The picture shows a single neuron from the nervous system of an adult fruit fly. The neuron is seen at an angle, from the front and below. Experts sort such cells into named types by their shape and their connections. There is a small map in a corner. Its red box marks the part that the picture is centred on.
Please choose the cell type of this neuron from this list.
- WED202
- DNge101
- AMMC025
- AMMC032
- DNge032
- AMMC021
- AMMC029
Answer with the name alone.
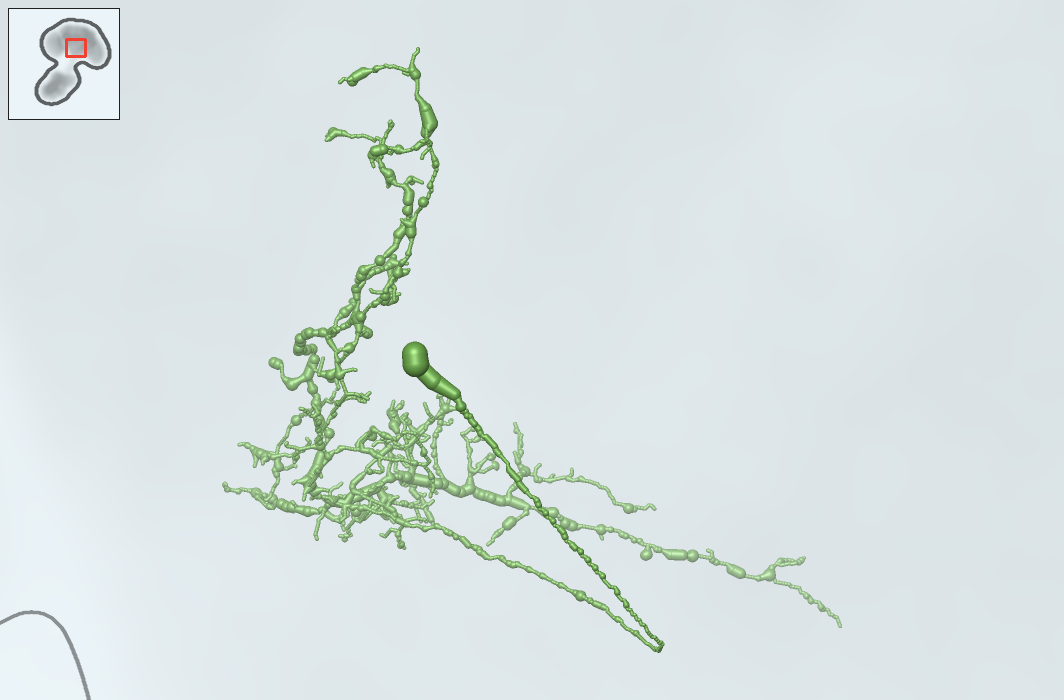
AMMC029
